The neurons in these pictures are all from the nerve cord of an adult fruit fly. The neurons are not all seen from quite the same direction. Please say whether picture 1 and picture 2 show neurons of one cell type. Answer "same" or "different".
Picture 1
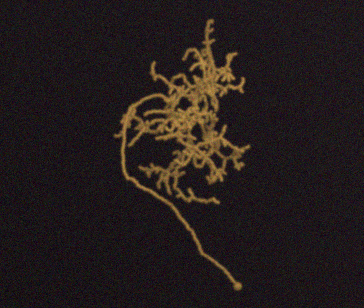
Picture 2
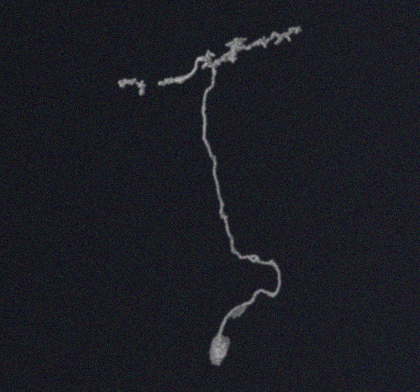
same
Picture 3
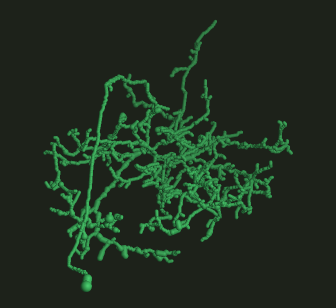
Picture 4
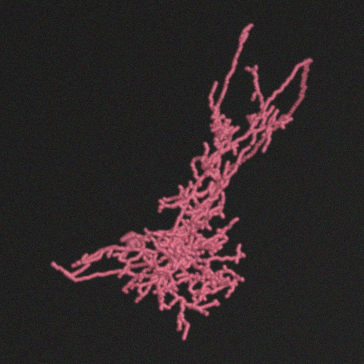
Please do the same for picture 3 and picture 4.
different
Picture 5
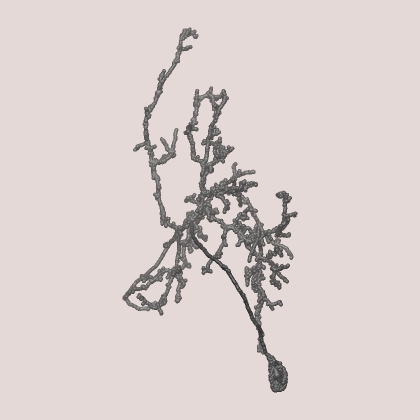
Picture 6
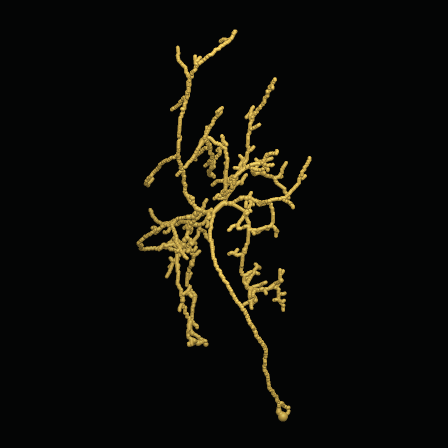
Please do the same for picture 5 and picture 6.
same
